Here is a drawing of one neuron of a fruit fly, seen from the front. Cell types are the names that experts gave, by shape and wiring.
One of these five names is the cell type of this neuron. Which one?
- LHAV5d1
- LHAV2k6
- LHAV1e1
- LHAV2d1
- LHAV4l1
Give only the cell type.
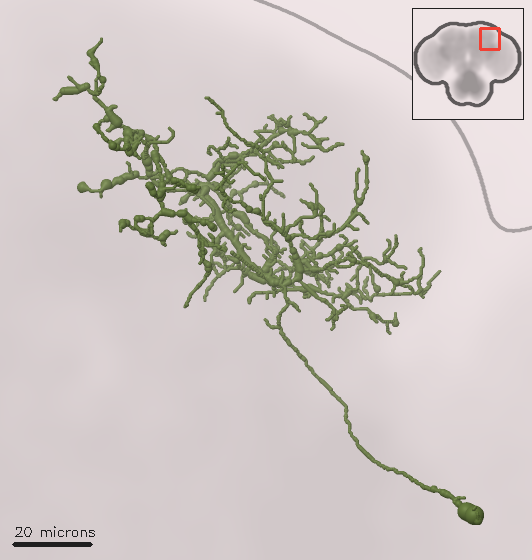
LHAV2k6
